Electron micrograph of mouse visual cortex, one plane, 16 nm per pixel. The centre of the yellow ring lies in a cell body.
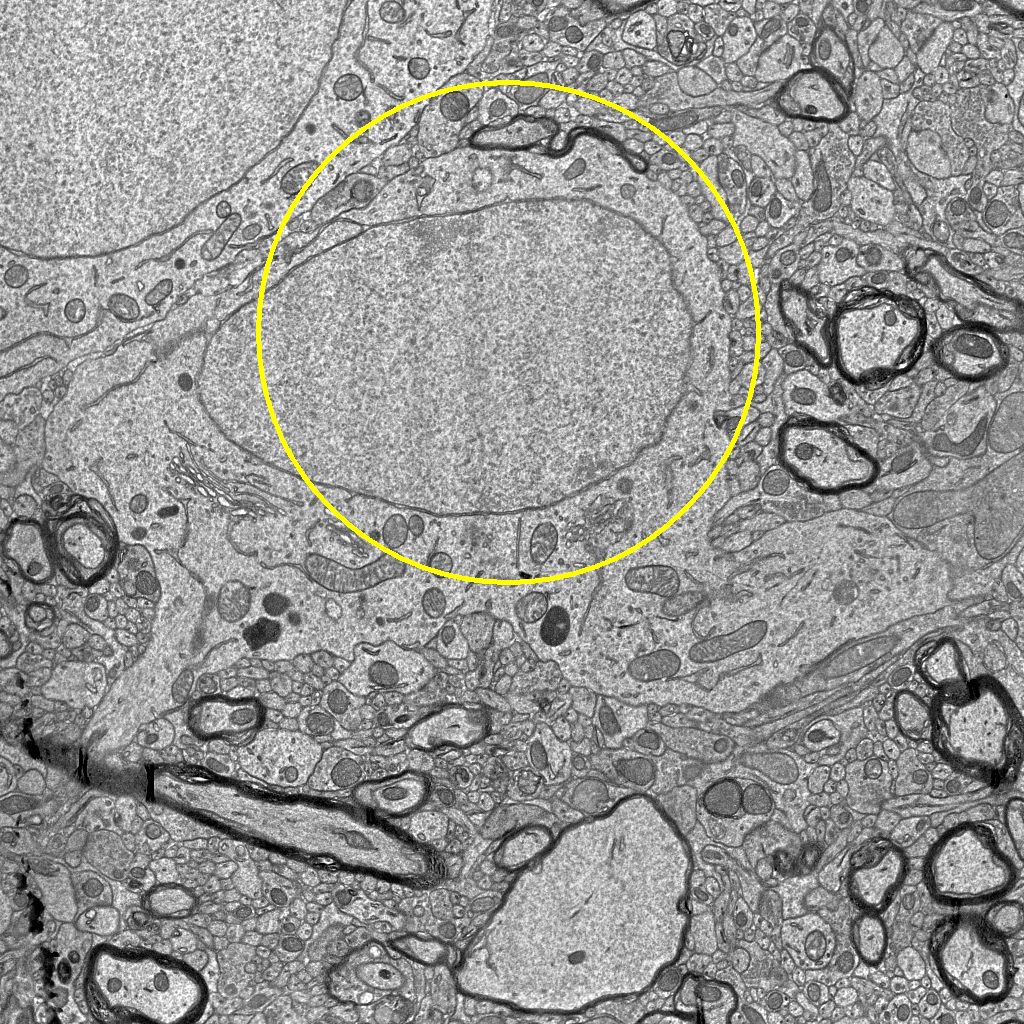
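Excitatory neuron, ringed, mouse visual cortex. Its nucleus is a large oval, wider than it is tall, and the envelope runs smoothly without deep infoldings. Chromatin is finely dispersed, with no dense clumps lining the envelope. Several oval mitochondria sit in the cytoplasm below it.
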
